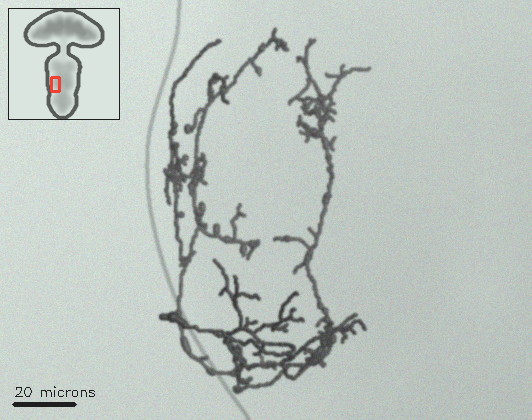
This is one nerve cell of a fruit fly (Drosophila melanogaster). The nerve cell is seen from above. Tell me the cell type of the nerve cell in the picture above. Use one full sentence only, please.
It is IN19A054 that is the cell type of the nerve cell.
